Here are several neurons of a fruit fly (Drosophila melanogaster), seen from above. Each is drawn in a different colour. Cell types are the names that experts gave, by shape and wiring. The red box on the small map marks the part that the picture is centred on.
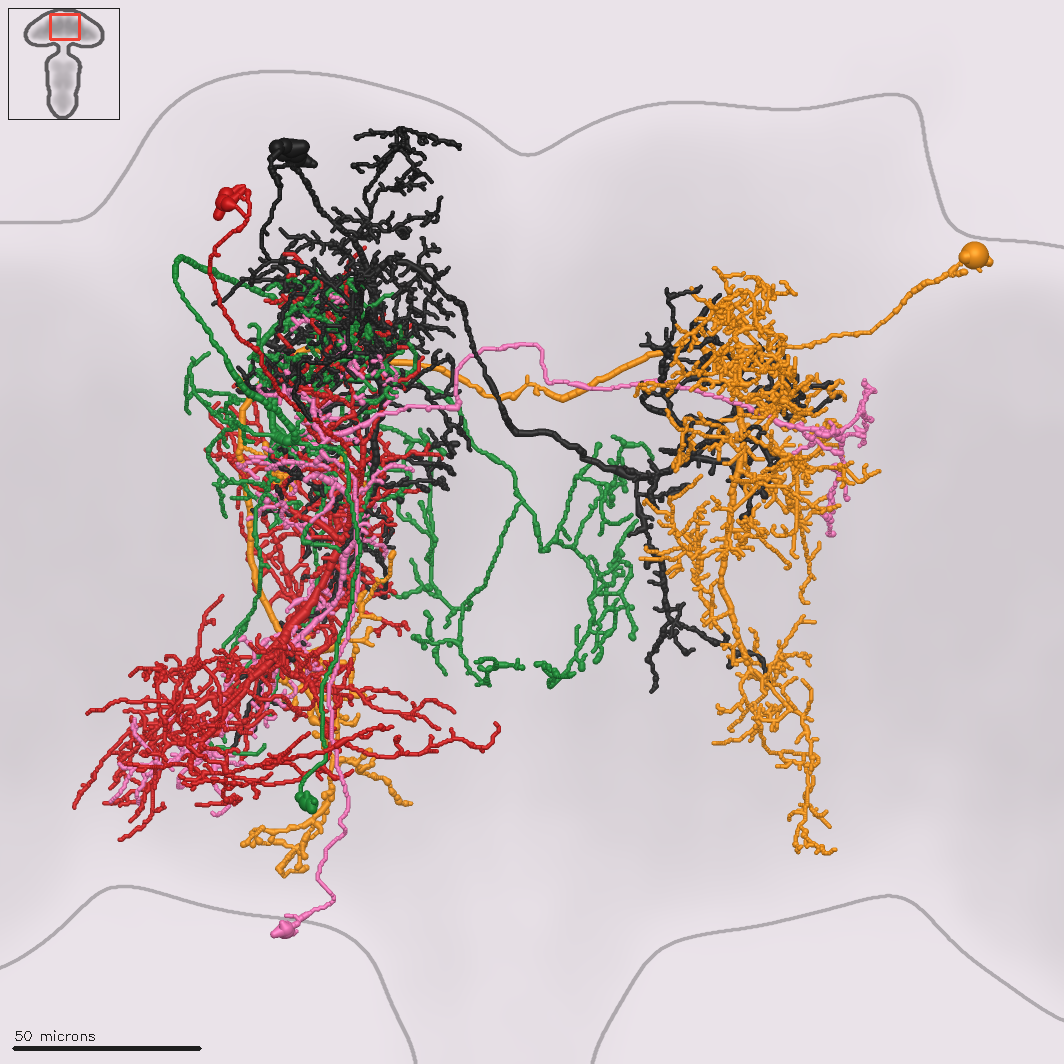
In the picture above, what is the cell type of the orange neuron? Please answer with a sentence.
The cell type is LAL126.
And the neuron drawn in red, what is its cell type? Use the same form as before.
The cell type is PS011.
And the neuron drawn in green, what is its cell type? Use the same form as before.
The cell type is LAL193.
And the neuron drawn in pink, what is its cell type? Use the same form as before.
The cell type is LAL194.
